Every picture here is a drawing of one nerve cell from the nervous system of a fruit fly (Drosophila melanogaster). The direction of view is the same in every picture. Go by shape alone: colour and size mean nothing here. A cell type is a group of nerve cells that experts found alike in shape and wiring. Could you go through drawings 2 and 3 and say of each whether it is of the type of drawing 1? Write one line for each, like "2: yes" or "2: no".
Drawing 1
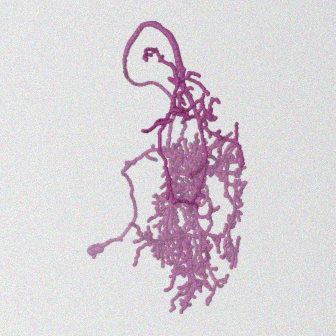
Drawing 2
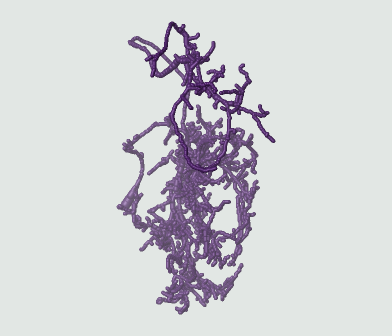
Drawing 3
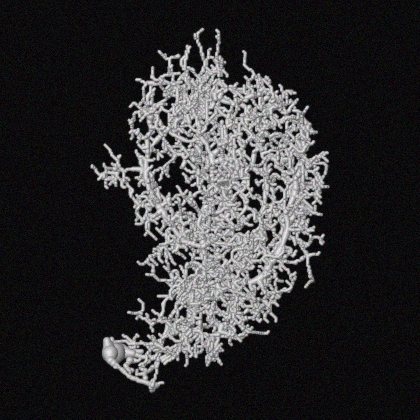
2: yes
3: no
